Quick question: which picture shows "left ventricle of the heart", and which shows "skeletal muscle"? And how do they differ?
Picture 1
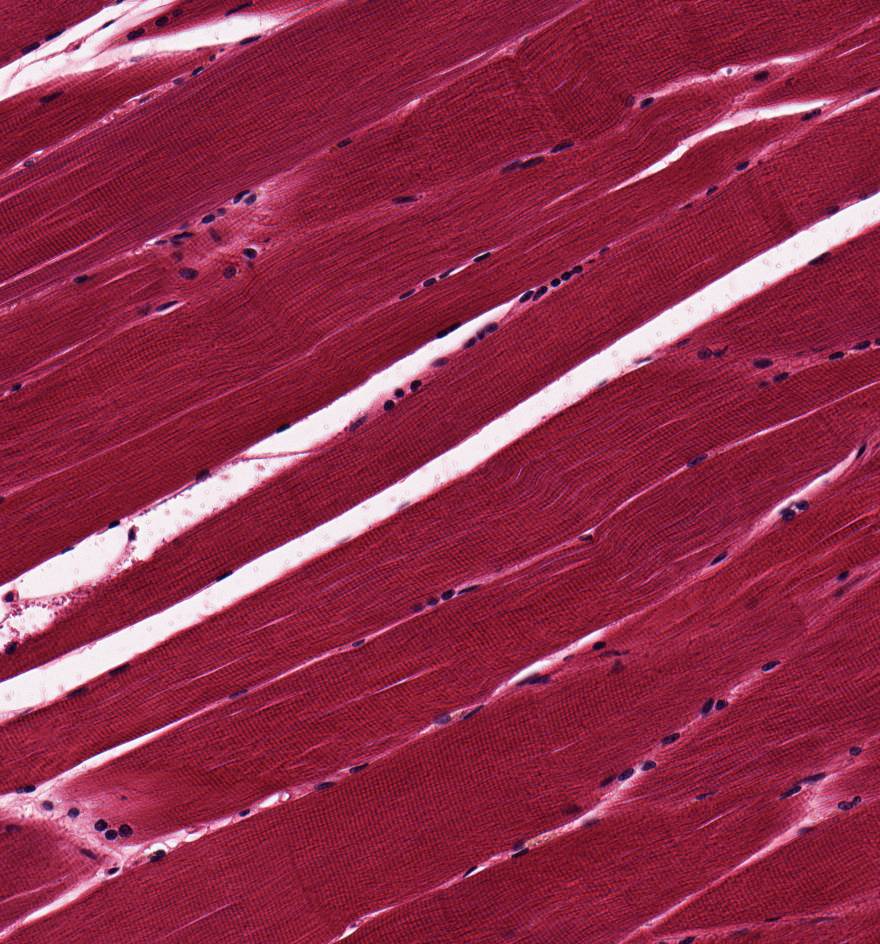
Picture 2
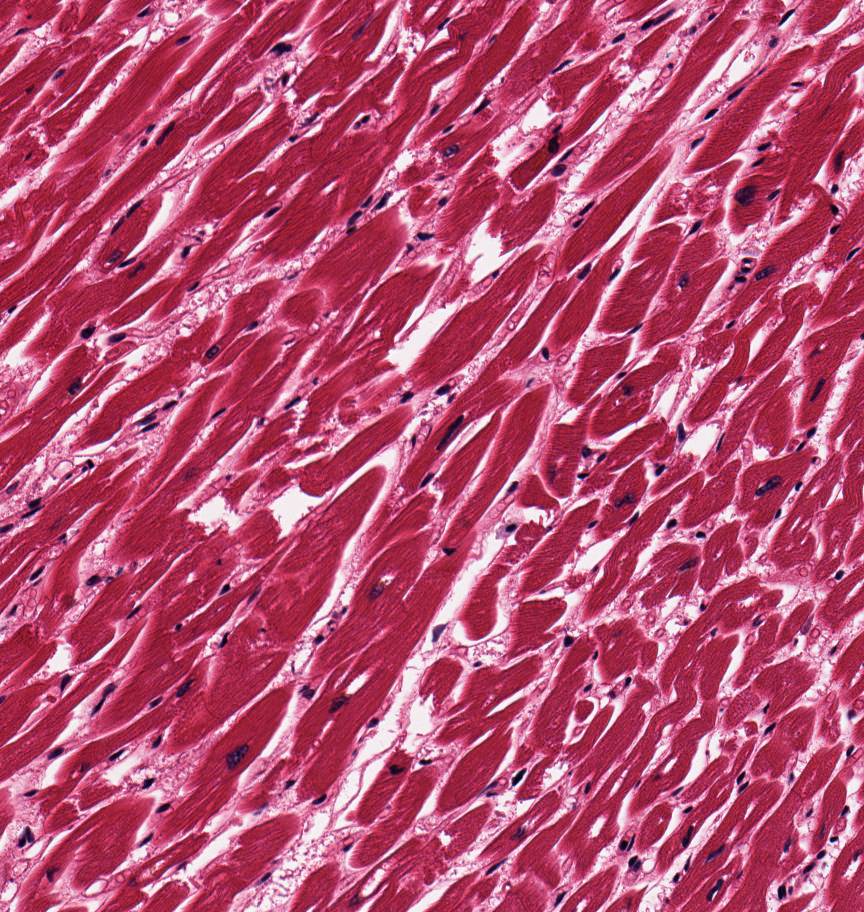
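Skeletal muscle is picture 1; the left ventricle of the heart is picture 2. Picture 1 fibres are unbranched, of fairly even width and finely cross-striated; picture 2 fibres run diagonally across the field and branch to join neighbours.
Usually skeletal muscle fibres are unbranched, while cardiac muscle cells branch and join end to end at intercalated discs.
Picture 1 nuclei are elongated, dark and at the fibre edges; picture 2 nuclei are single, oval and central.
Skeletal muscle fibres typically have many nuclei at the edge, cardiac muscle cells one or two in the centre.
Both stain deep red, and picture 2's cross-striations are faint.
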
